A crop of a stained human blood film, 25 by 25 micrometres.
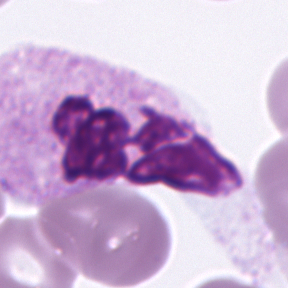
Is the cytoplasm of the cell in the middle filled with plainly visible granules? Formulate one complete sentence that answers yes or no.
Yes, many visible granules are held in the cytoplasm of the cell.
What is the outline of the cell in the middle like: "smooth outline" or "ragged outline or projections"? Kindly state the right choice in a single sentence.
The outline of the cell is rough, not smooth.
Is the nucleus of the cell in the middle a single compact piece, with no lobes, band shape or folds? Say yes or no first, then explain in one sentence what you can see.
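No. The nucleus is stretched horizontally as two main masses joined by a narrower part.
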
